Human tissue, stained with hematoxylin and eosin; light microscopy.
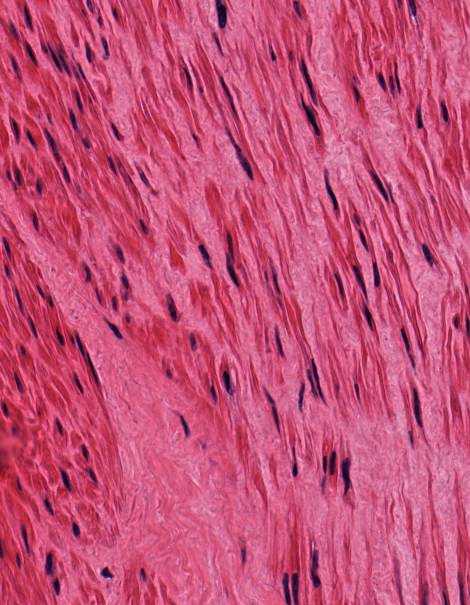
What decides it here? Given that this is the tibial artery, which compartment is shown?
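I'd call this the tunica media. Everything here is elongated spindle cells and fibres in long, roughly parallel bundles, and their cytoplasm is deeply red and eosinophilic.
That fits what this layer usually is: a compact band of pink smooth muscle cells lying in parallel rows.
The bundles mostly run obliquely across the field rather than straight up and down or side to side. There's no epithelium, no glands and no fat cells anywhere.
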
